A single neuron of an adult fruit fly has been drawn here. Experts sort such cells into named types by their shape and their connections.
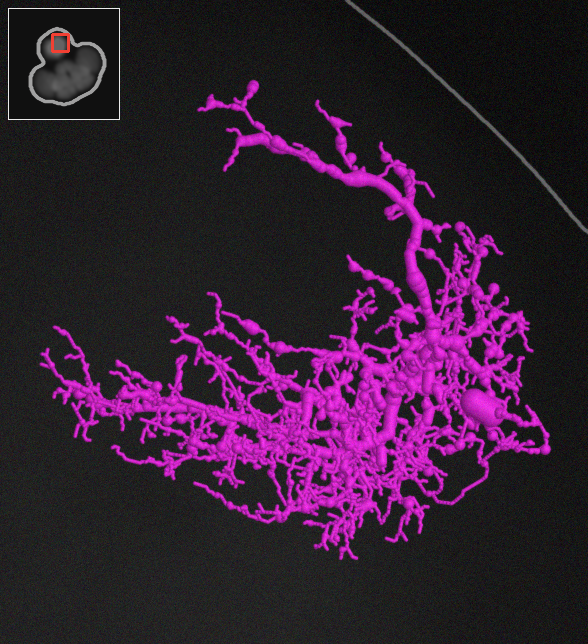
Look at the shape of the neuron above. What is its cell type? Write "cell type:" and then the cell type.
cell type: IN19A022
